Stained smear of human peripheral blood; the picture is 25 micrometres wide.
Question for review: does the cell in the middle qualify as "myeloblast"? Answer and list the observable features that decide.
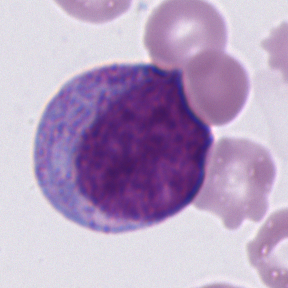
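Item one: the cytoplasm is sprinkled with fine purple dots; item two: the nucleus lies toward the right of the cell. With these two in view, the name myeloblast does not fit, and the cell is a promyelocyte.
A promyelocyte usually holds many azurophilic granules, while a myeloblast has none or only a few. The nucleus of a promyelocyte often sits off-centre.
The sprinkling of dots therefore favours promyelocyte over myeloblast, and the right-sided nucleus matches promyelocyte. Next, size: the cell is about 16 micrometres across and the nucleus about 13 micrometres, filling about 60% of the cell's area. On the right the nucleus reaches the cell edge with no visible rim of cytoplasm there, while on the left the cytoplasm forms a broad crescent. No vacuoles are seen in the cytoplasm. Last, the outline is round apart from a shallow concave notch at the upper right, where a red cell presses in, and red cells touch that upper right edge.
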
